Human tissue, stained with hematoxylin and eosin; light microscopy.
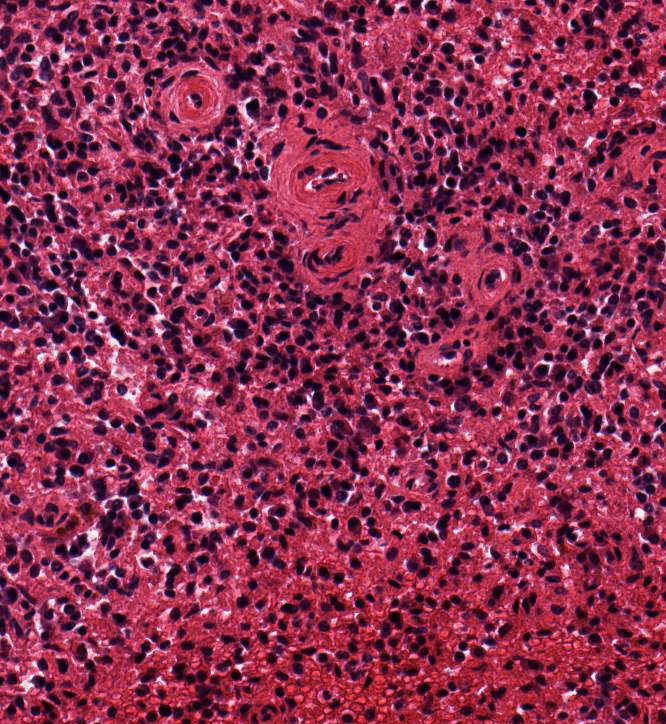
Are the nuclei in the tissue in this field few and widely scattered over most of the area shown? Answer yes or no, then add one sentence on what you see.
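No. The nuclei are dark, crowded and vary in size and shape.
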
